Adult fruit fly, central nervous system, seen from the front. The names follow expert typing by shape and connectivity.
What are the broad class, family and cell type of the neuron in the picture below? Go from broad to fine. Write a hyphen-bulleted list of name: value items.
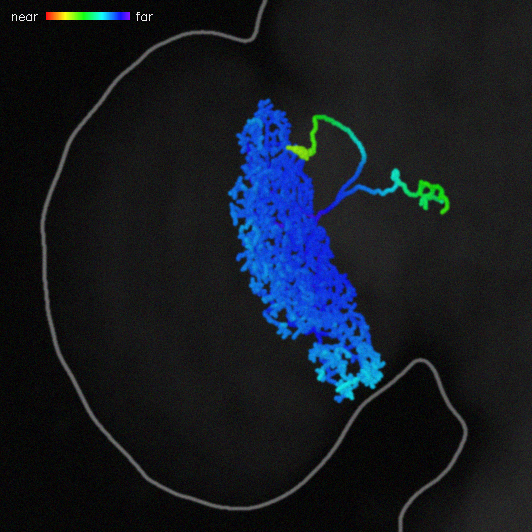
- broad class: visual projection neuron
- family: LPT
- cell type: LPT23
